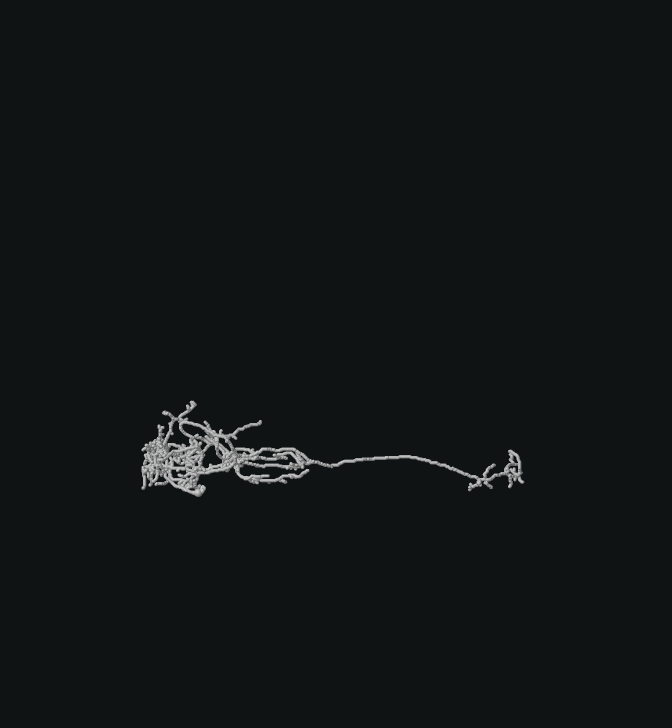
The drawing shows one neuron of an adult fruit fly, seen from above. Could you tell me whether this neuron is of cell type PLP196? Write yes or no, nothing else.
yes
